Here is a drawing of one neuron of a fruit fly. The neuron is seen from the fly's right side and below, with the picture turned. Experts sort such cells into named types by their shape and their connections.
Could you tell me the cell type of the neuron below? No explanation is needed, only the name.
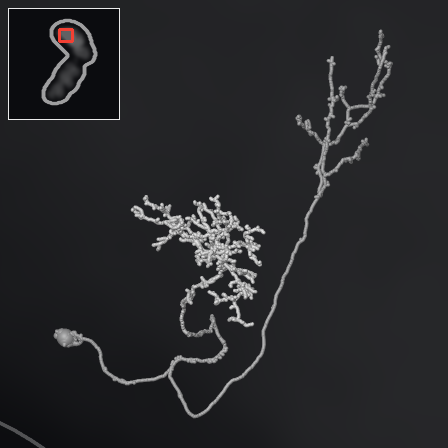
LC18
